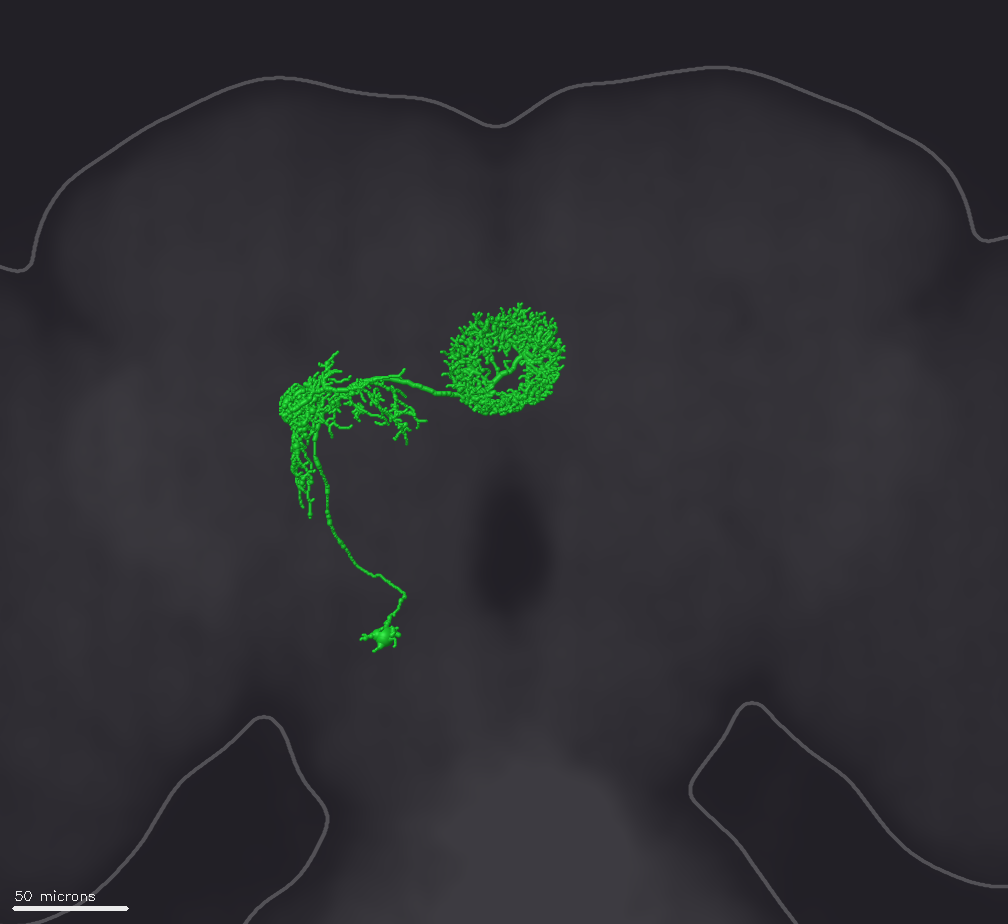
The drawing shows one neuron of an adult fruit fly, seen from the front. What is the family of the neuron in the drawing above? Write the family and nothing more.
hemilineage LALv1_dorsal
